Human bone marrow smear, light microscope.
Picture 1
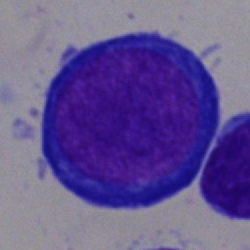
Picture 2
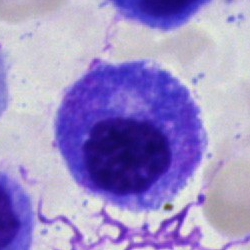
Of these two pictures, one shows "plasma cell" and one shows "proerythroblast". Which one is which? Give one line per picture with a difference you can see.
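Picture 1 – proerythroblast. The cytoplasm forms only a thin rim around the nucleus.
Picture 2 – plasma cell. The cytoplasm is plentiful and stained blue.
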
